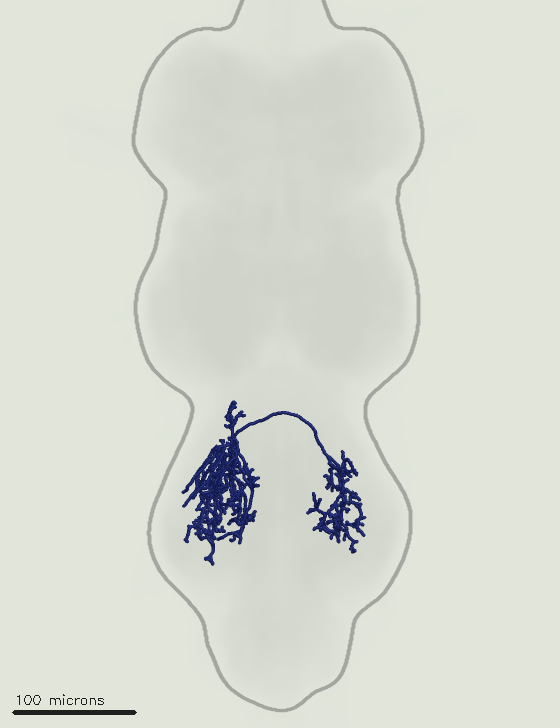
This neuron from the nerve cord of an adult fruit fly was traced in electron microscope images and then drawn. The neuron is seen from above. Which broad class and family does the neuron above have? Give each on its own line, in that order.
nerve-cord intrinsic neuron
hemilineage 07B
